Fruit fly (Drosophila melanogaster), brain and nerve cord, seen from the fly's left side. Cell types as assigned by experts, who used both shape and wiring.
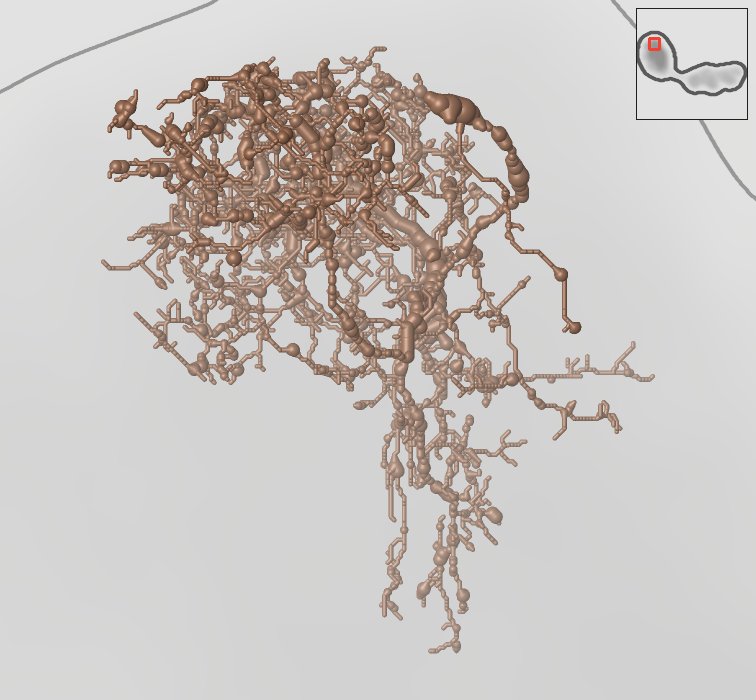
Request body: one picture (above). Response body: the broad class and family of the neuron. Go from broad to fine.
central-brain intrinsic neuron; hemilineage SMPpd1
